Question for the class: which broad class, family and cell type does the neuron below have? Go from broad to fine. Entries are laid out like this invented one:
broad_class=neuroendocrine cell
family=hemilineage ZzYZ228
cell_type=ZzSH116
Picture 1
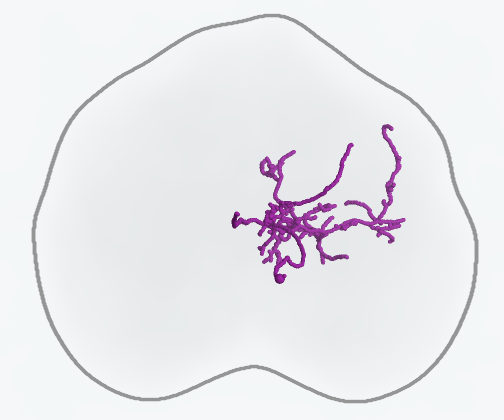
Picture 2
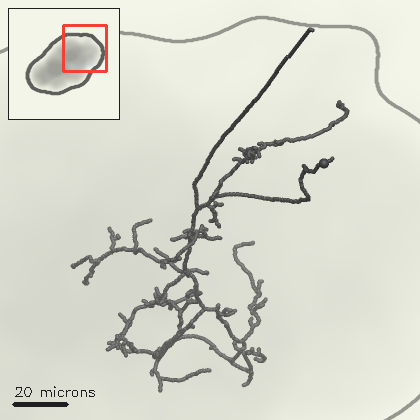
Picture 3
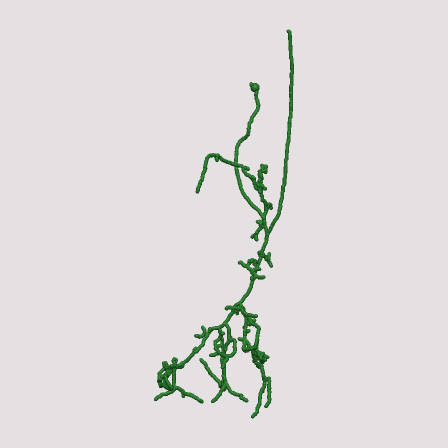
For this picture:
broad_class=ascending neuron
family=hemilineage 08B
cell_type=AN08B103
